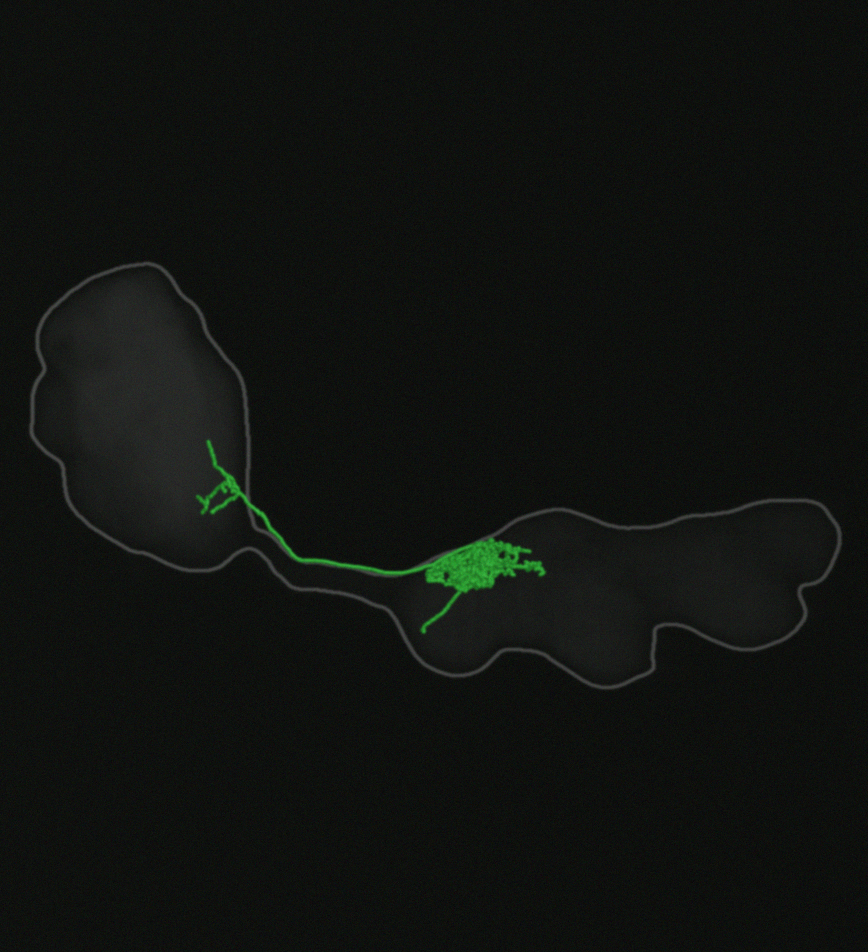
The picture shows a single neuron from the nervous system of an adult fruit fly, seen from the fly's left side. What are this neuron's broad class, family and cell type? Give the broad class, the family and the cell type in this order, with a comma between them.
ascending neuron, hemilineage 11B, AN11B008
